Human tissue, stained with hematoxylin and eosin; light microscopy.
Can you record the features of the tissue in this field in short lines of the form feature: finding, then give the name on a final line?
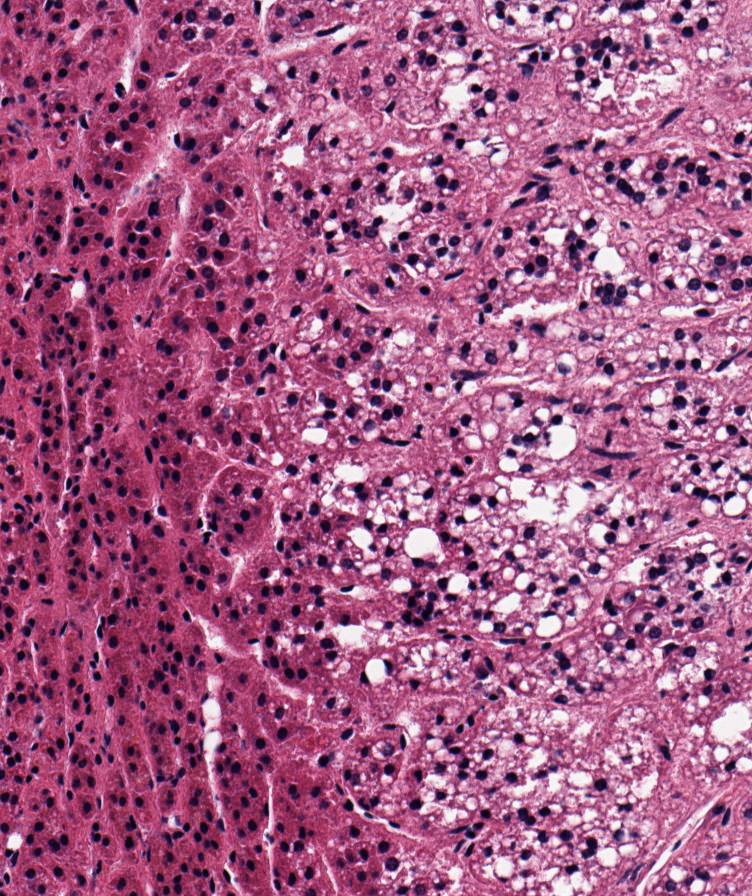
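Zones: two, a left strip and a larger right part
Left strip: compact, deeply pink cells
Right part: cells with pale, vacuolated cytoplasm in rounded nests outlined by thin pink septa
Vacuoles: many, clear, round, varying in size
Nuclei: small, round, darkly stained throughout
Name: adrenal gland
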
